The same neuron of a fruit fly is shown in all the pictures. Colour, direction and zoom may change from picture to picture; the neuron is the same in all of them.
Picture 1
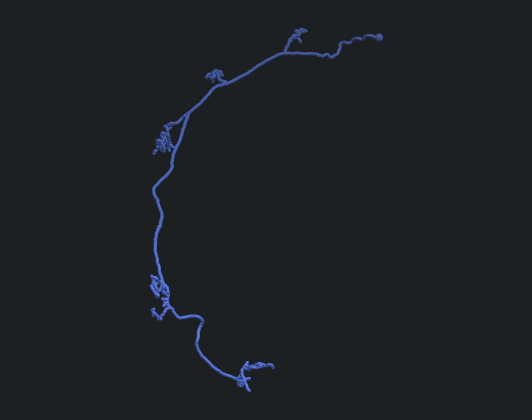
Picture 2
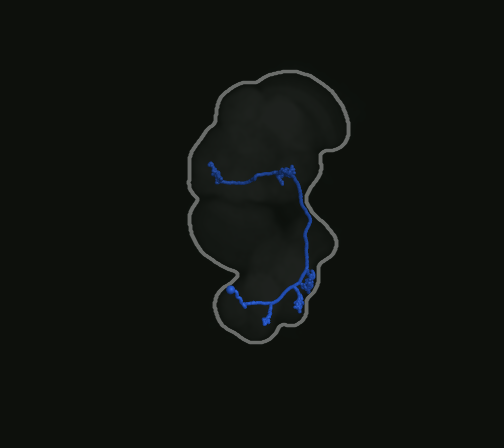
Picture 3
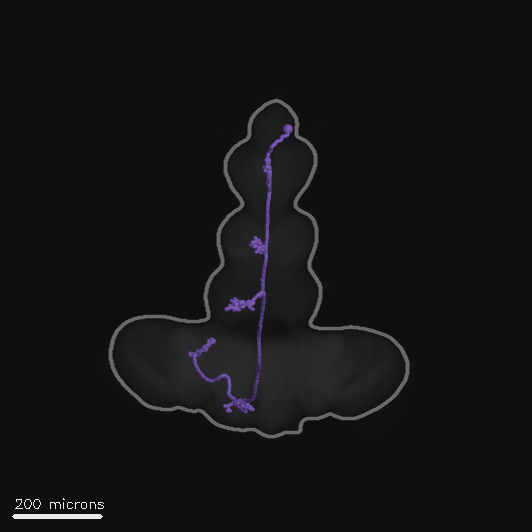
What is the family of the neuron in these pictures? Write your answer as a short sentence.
The family is hemilineage 09B.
